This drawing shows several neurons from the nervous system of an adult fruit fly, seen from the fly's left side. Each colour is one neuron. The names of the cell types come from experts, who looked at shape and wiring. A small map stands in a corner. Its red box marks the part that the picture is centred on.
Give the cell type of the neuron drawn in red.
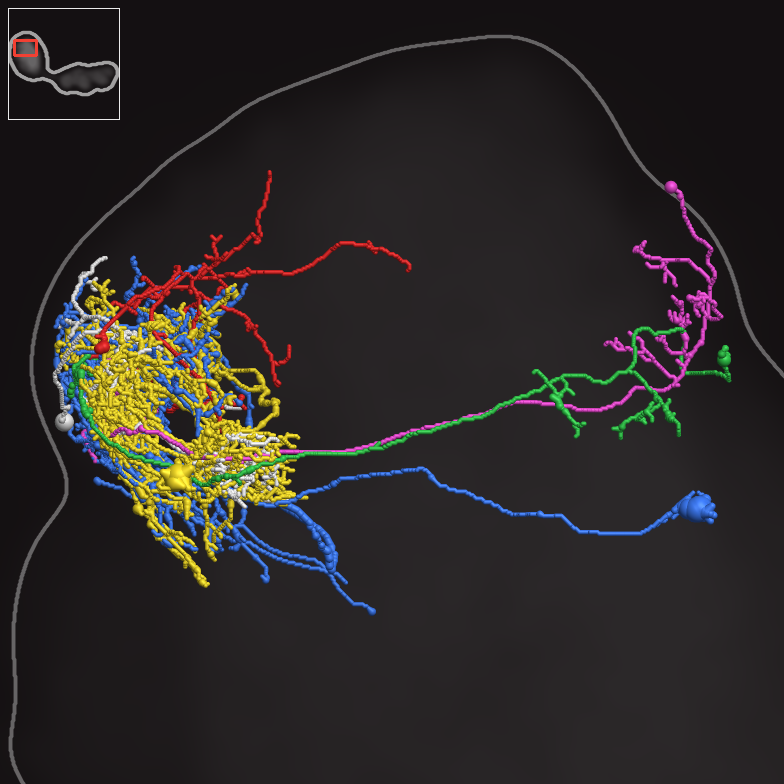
PAM08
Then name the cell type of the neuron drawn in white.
PAM07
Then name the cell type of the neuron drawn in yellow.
MBON30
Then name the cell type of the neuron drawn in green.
KCg-d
